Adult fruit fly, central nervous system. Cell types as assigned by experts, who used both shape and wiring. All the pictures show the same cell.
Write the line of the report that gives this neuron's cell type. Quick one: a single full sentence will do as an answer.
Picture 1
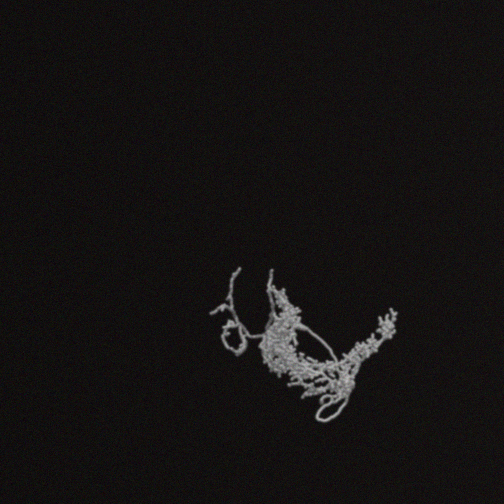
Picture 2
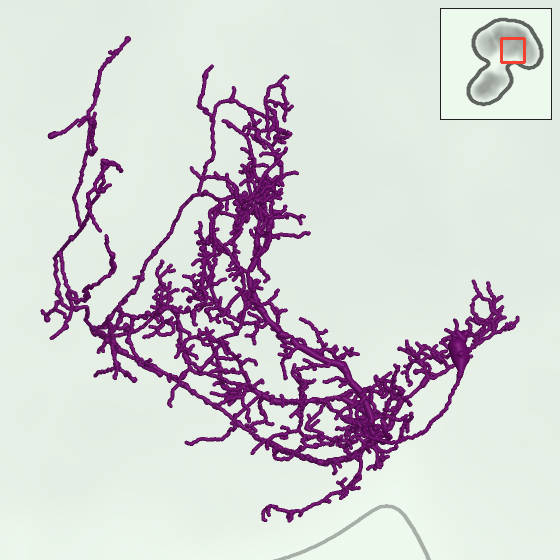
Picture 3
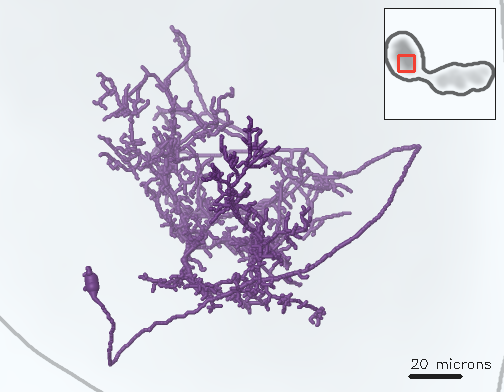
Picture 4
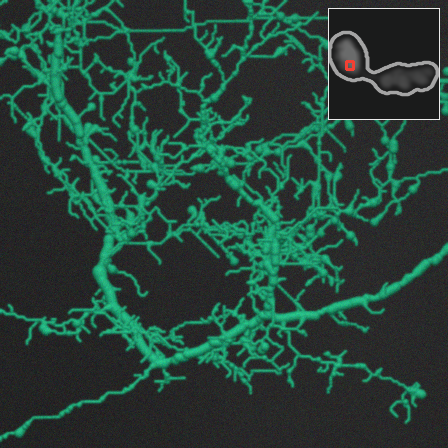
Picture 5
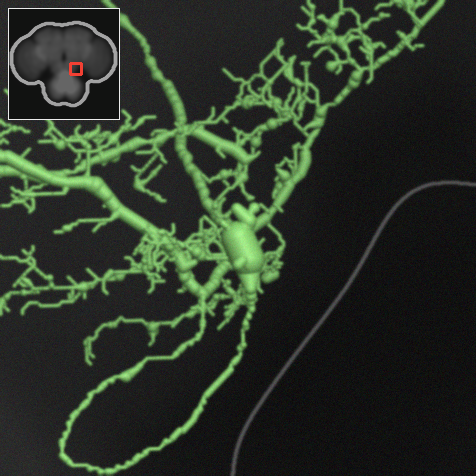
It is the cell type GNG575 to which this neuron belongs.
